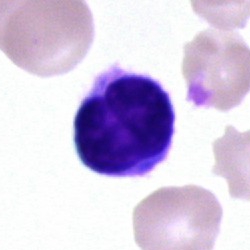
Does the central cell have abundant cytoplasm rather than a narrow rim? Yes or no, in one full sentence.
No, what surrounds the nucleus is just a narrow rim of cytoplasm.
